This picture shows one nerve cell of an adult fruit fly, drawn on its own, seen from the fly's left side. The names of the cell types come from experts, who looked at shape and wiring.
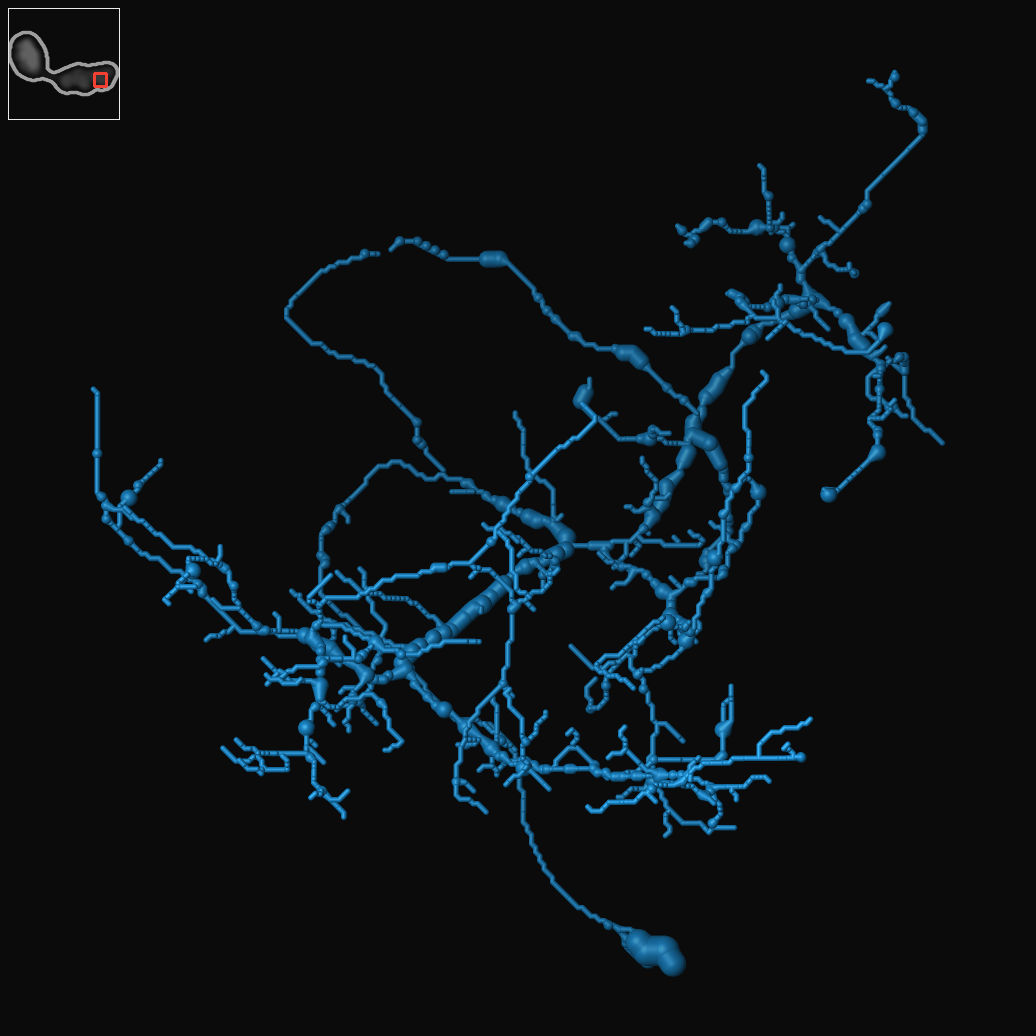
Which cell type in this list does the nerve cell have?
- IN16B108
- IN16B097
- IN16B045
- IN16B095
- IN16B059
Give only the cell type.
IN16B097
